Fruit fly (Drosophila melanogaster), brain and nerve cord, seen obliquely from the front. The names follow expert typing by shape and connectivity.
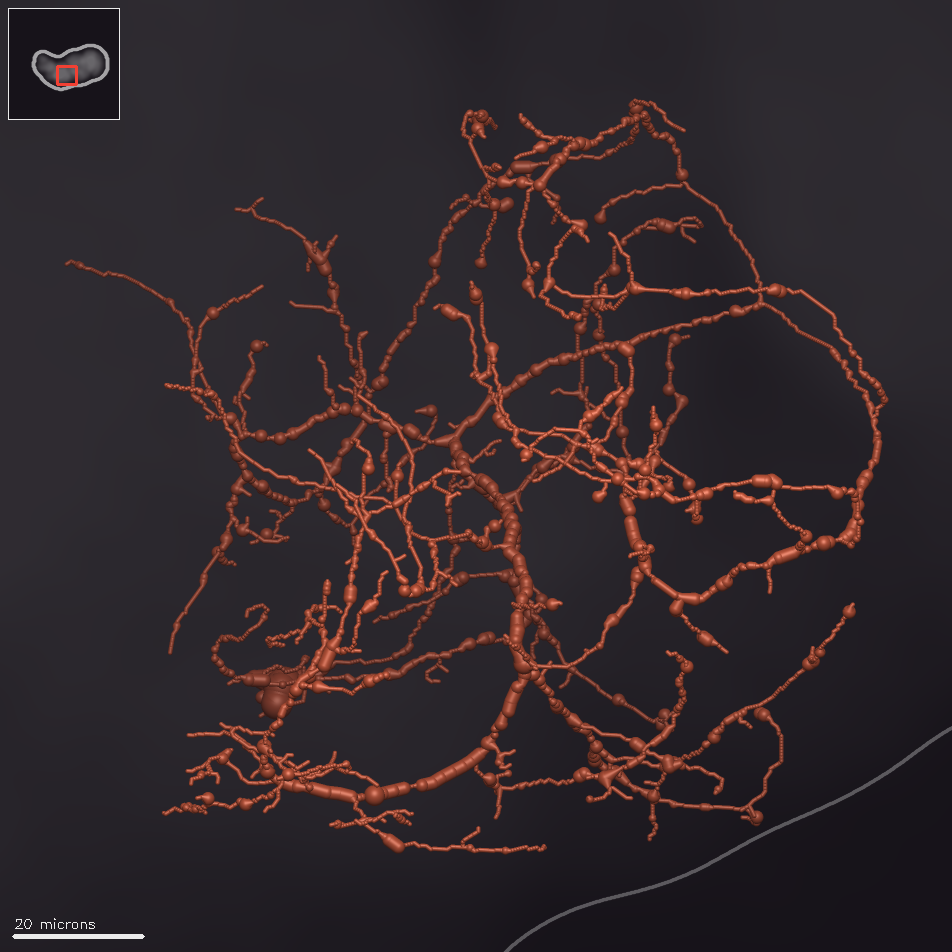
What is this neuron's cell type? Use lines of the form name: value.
cell type: IN04B010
